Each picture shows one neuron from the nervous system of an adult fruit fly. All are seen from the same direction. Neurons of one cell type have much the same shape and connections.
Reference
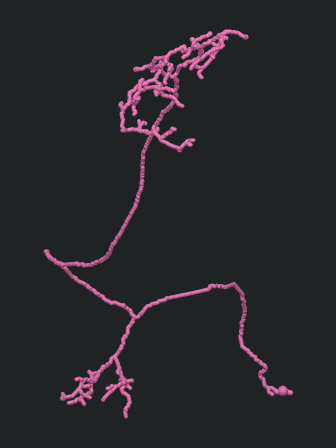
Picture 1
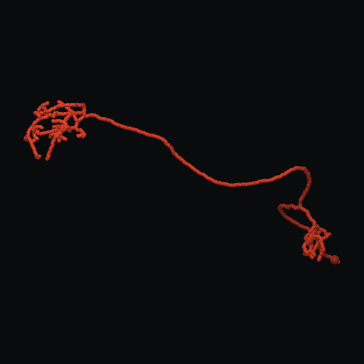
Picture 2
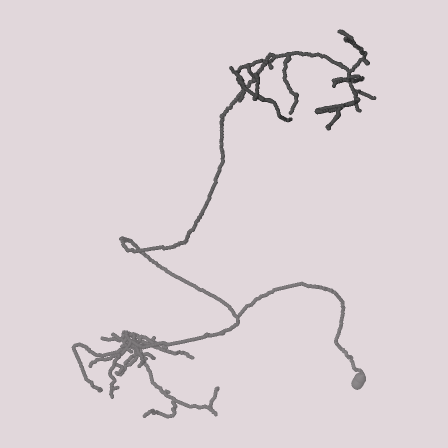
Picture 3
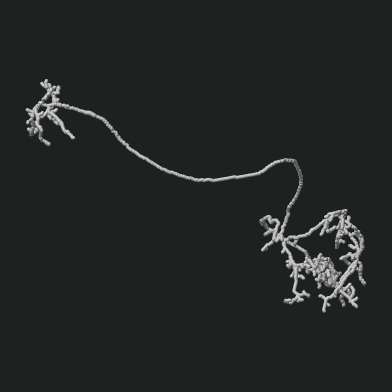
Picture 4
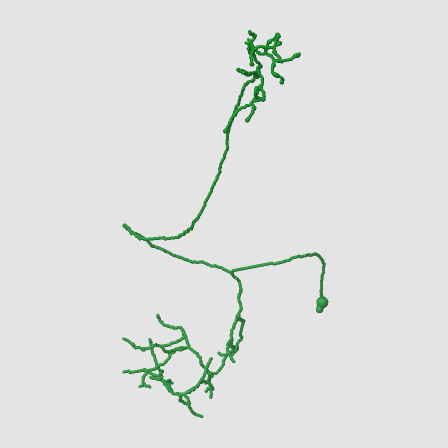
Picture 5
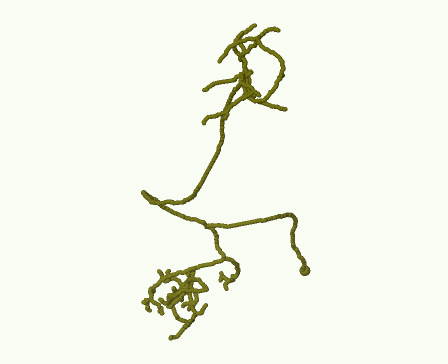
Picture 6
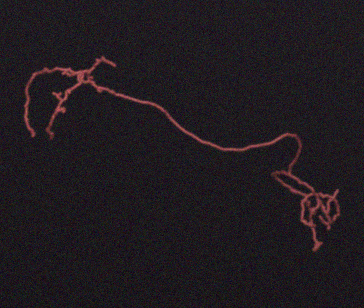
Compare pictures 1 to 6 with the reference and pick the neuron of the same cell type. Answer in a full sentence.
Picture 1 is of the same cell type.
